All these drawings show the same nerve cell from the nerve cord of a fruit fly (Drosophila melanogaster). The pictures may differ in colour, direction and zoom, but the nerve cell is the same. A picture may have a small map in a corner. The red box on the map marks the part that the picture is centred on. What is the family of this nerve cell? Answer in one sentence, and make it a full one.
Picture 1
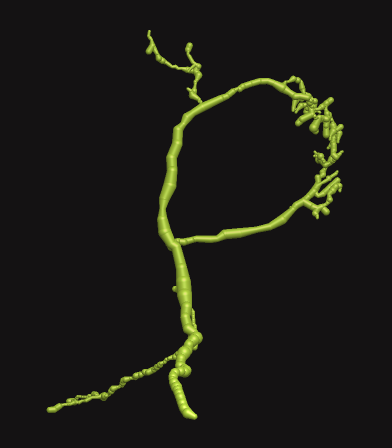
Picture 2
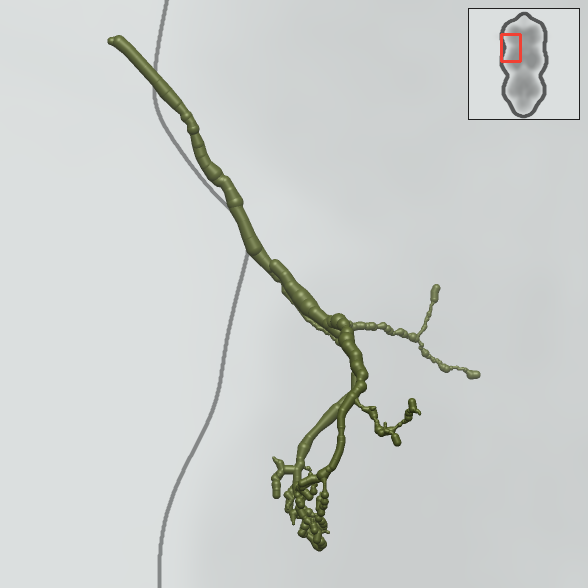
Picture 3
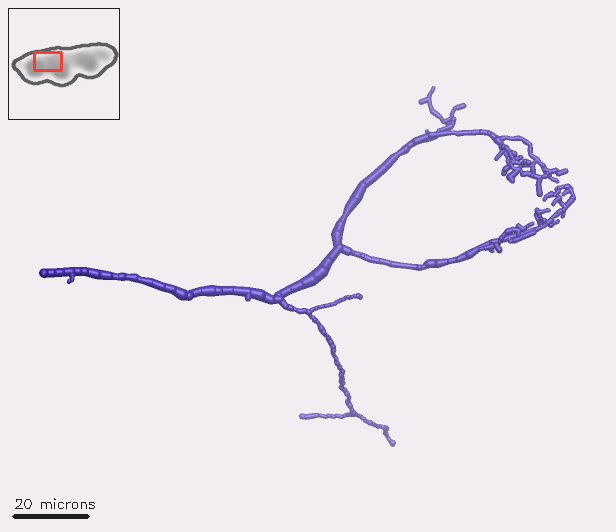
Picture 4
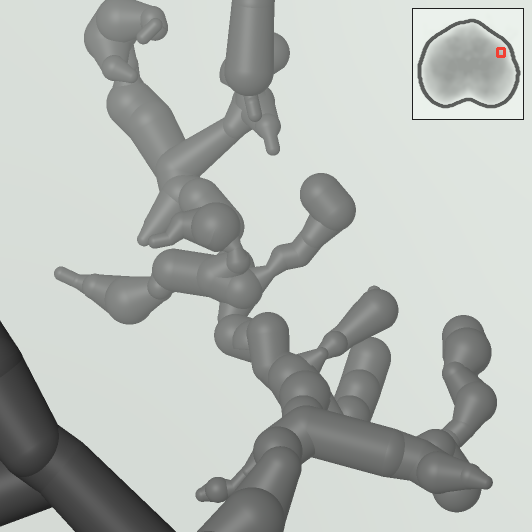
With respect to family, the nerve cell is class mechanosensory proprioceptive.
